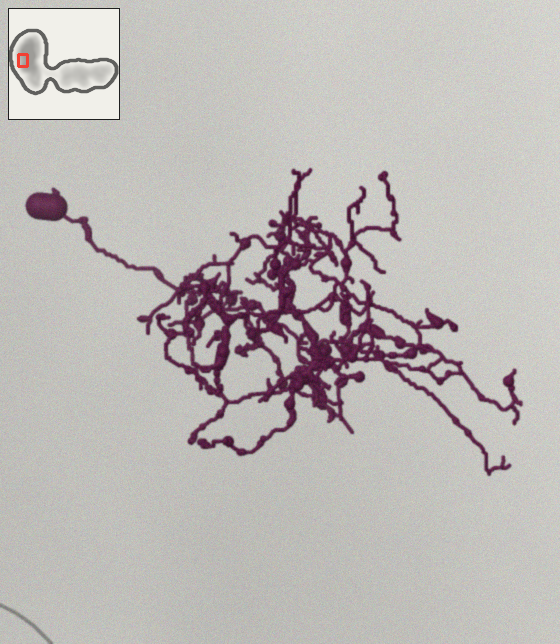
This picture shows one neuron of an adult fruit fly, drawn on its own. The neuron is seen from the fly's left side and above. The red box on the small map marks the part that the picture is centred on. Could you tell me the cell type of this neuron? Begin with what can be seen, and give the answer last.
Dozens of branch ends can be seen. In this view it is wider than it is tall. It is a central-brain intrinsic neuron. The cell type is PRW050.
